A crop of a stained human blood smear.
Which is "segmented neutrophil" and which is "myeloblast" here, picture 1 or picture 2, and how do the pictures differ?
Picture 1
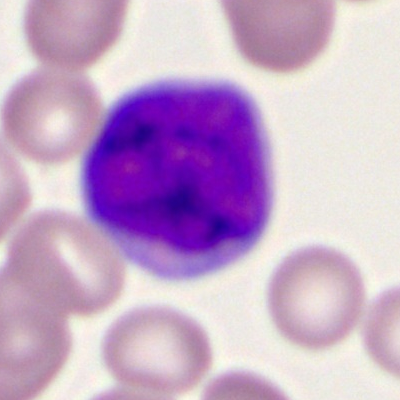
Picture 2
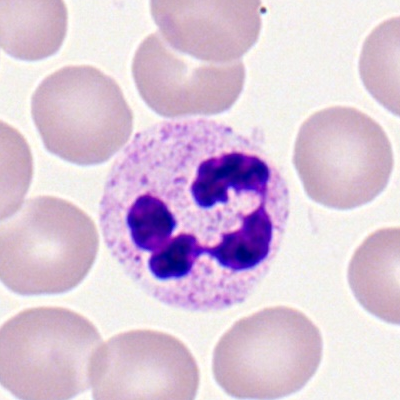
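The first picture shows a myeloblast and the second a segmented neutrophil. The outline of the myeloblast is roughly round with a few flattened, slightly angular sides, whereas that of the segmented neutrophil is round and smooth. In the myeloblast, the nucleus is a single unlobed mass that fills most of the cell.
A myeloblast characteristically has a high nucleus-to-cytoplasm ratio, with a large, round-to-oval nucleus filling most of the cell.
In the segmented neutrophil, the nuclear lobes are arranged in a curving chain around the centre of the cell. The chromatin of the myeloblast is deep purple with a few darker clumps scattered through it; that of the segmented neutrophil is dark purple and coarsely clumped.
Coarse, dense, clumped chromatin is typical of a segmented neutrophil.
The visible cytoplasm of the myeloblast is pale blue-lilac without distinct granules, while the cytoplasm of the segmented neutrophil is pale pink, fills much of the cell around the nucleus and is sprinkled with fine lilac granules.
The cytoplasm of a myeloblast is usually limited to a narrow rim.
No clear vacuoles are seen in the myeloblast, and none in the cytoplasm of the segmented neutrophil.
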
